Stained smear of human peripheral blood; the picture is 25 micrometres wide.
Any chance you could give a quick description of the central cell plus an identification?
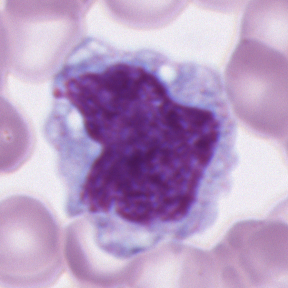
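Rather than being smoothly round, the border of this cell is irregular and slightly ruffled. Its nucleus is one irregular, folded mass whose edge has several notches. On every side a rim of pale grey-blue cytoplasm surrounds the nucleus, holding only very fine, faint pinkish dust-like granules. The central cell is a monocyte.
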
